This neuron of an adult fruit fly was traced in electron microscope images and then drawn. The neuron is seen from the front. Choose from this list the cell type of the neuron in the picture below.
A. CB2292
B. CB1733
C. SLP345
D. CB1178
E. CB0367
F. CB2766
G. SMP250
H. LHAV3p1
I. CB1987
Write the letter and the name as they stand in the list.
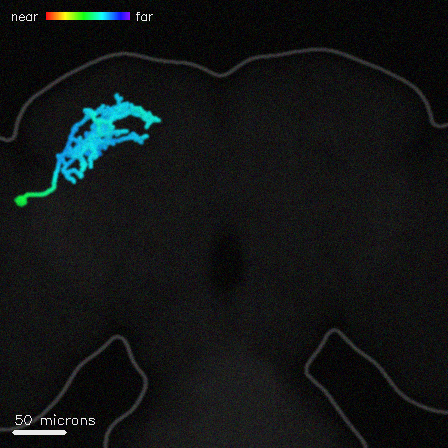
H. LHAV3p1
